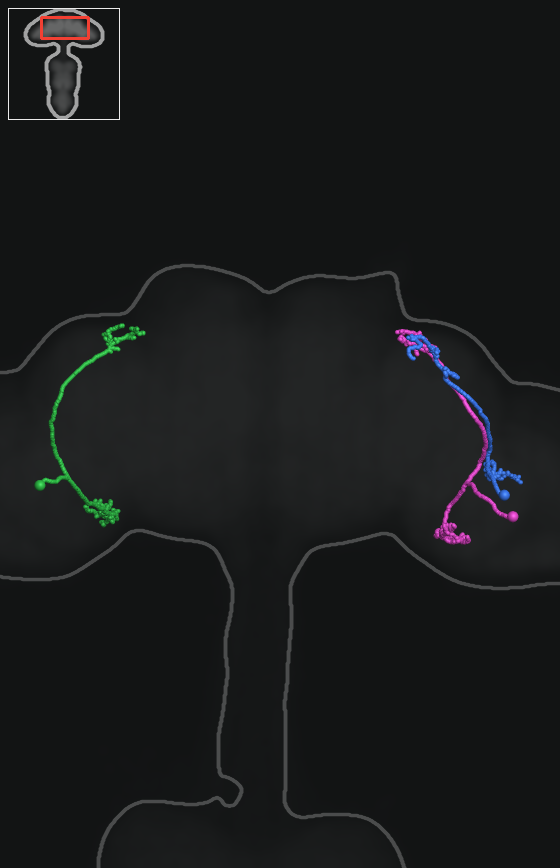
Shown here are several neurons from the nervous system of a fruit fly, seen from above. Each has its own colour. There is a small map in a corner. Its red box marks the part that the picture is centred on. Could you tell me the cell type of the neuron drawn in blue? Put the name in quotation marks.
"LC10e"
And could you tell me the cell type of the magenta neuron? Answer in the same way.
"LC10d"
